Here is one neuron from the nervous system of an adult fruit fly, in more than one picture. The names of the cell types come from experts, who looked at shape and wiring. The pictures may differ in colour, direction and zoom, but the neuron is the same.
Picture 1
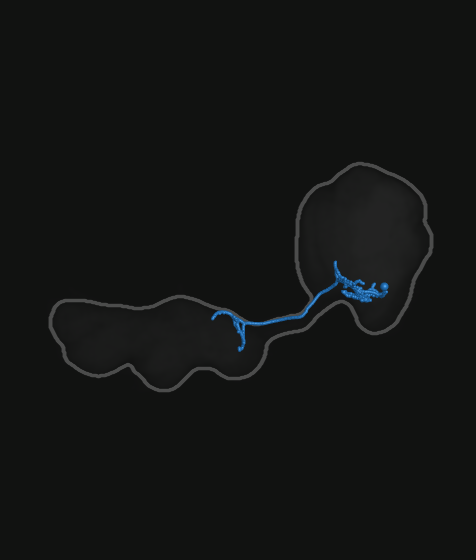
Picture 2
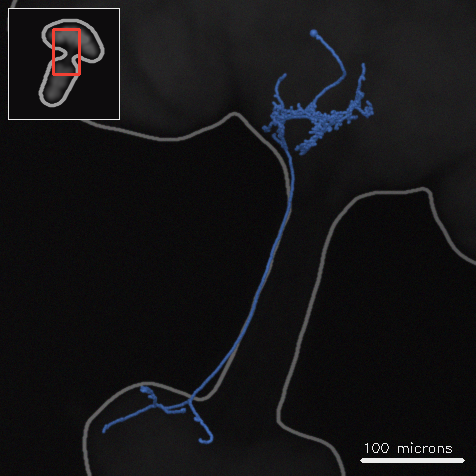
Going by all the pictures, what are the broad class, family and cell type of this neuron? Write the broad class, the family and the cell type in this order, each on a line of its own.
descending neuron
hemilineage MX12
DNge019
